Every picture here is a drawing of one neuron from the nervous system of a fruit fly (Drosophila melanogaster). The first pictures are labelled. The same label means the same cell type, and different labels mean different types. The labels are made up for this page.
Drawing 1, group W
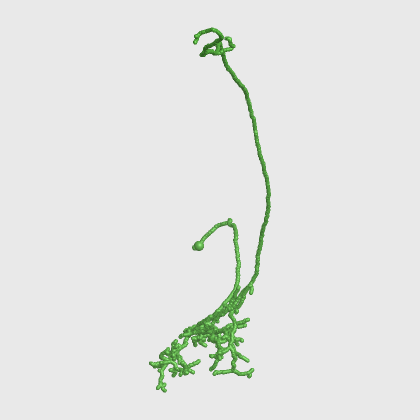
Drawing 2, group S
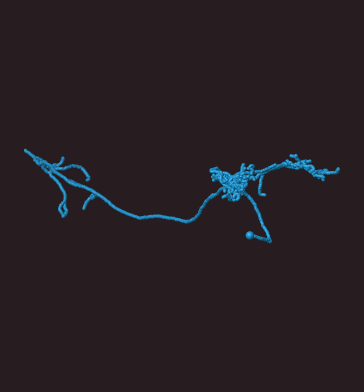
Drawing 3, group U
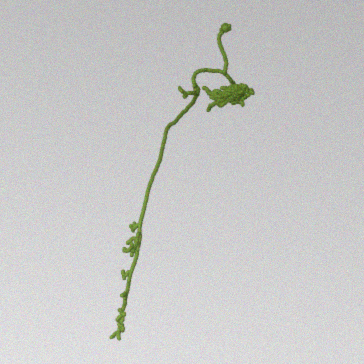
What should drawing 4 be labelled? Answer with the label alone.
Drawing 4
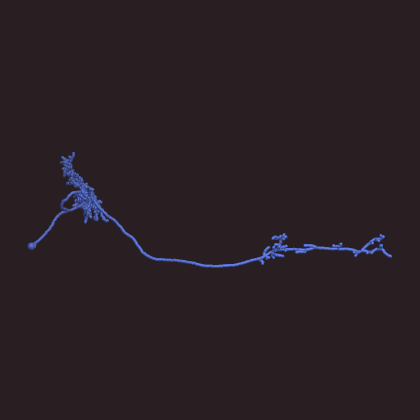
group U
